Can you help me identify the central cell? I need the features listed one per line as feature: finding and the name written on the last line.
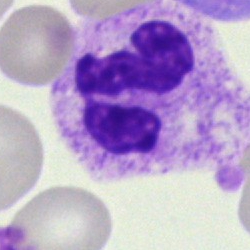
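Outline: irregular, not smoothly round
Nucleus: divided into separate lobes
Chromatin: dense, dark purple
Position: nucleus toward left, more cytoplasm on right
Name: segmented neutrophil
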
